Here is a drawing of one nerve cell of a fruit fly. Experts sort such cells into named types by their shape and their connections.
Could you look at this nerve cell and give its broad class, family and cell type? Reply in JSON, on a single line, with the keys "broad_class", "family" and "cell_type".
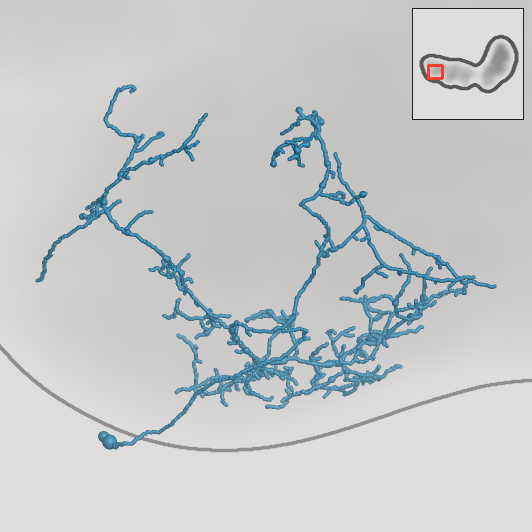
{"broad_class": "nerve-cord intrinsic neuron", "family": "hemilineage 16B", "cell_type": "IN16B101"}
